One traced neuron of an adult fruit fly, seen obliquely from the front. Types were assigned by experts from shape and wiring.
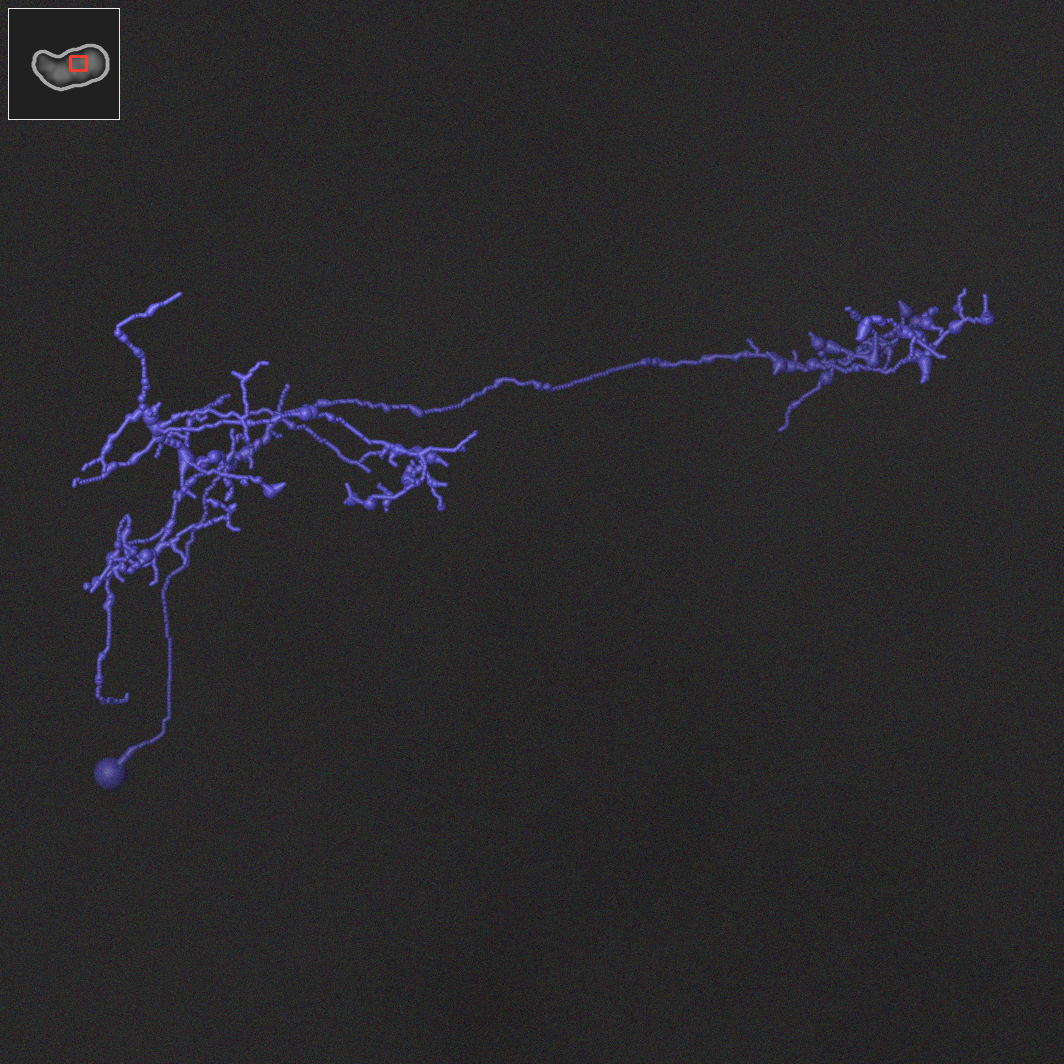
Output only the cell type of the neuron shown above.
CB1556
